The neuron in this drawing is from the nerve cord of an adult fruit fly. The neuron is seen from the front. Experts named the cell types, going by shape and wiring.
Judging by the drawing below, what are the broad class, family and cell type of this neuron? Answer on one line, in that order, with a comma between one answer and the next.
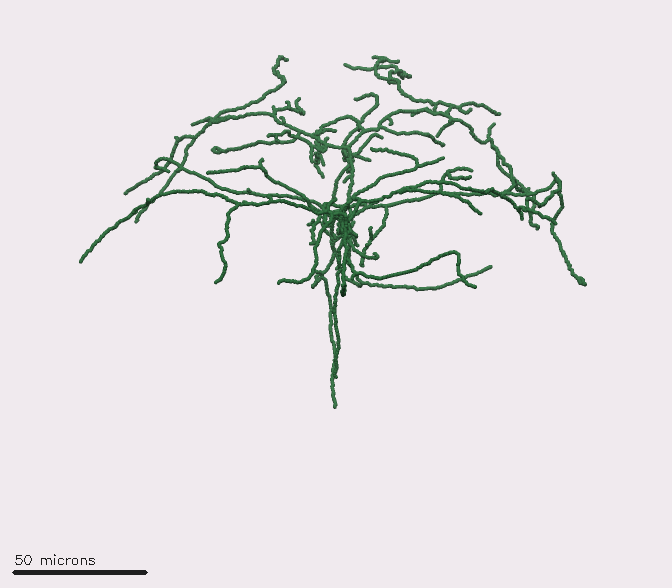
descending neuron, hemilineage SMPpv2_dorsal, DNp68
